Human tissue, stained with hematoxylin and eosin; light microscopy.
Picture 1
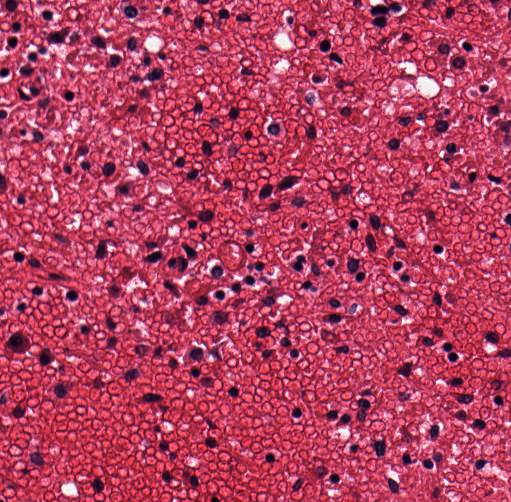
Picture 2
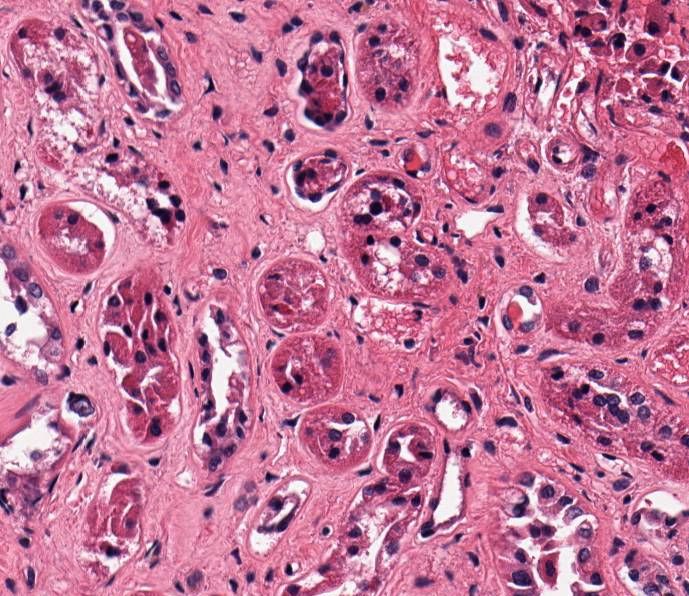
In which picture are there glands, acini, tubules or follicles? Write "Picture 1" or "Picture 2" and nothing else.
Picture 2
